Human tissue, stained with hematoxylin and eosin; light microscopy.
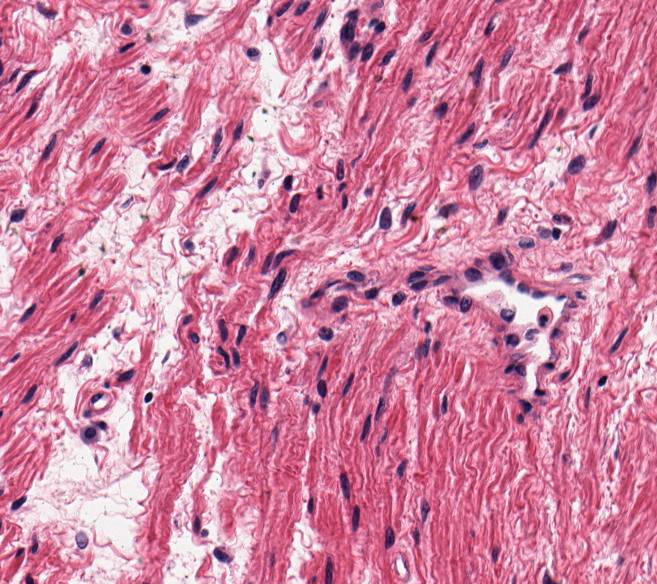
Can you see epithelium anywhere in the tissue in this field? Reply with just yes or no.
No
